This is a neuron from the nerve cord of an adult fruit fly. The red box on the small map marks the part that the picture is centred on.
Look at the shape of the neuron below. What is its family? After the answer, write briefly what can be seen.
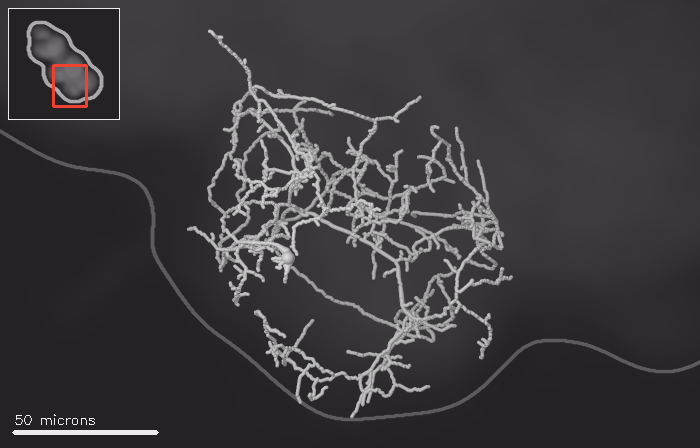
The family is hemilineage 04B. This is a nerve-cord intrinsic neuron. By the scale bar it is about 140 microns tall in this view. In this view it is about as wide as it is tall.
